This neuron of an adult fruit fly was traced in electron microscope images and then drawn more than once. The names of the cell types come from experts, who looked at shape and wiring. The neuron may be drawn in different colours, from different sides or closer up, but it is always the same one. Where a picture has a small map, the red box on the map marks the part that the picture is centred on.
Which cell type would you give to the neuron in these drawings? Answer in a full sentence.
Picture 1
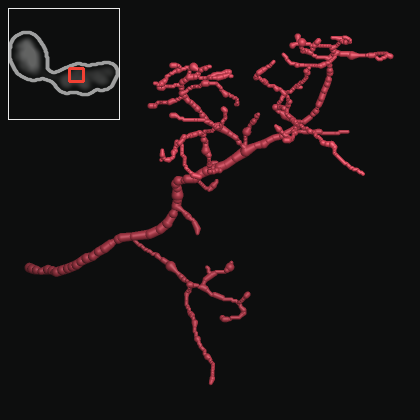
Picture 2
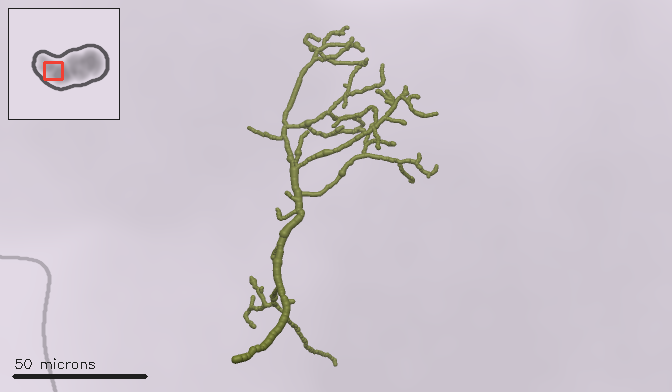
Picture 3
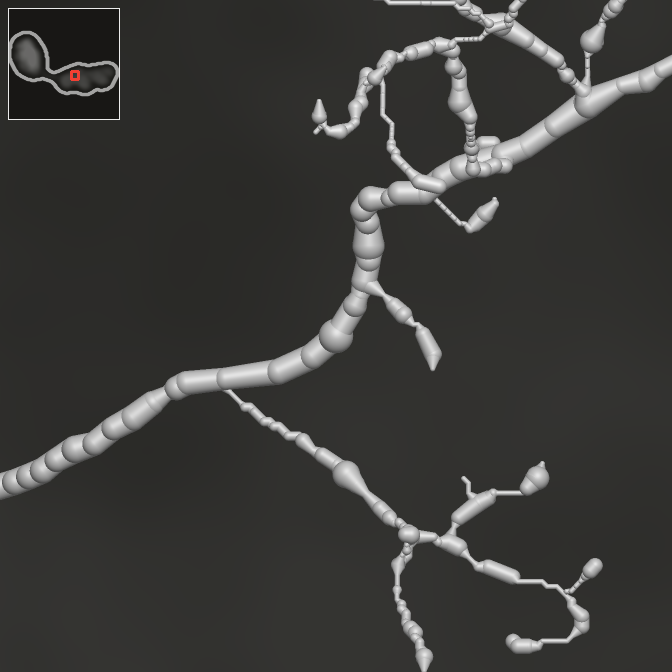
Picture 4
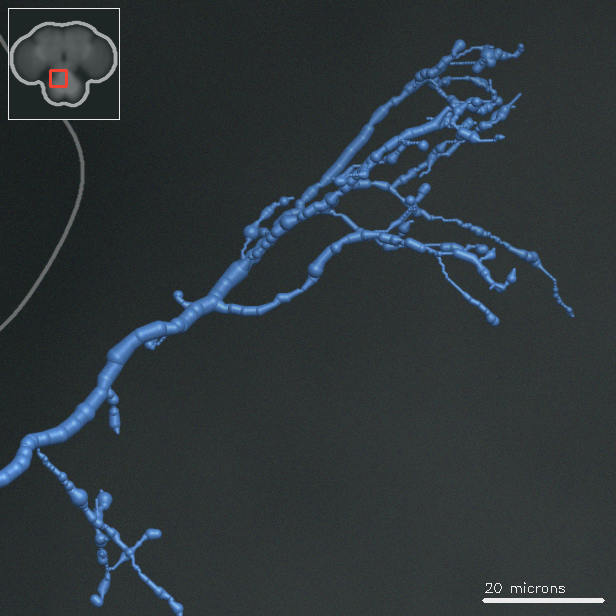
The cell type is SNpp05.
